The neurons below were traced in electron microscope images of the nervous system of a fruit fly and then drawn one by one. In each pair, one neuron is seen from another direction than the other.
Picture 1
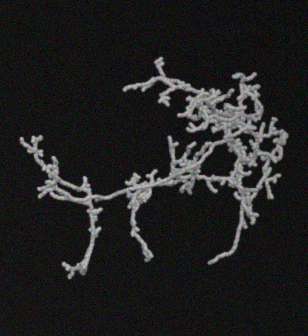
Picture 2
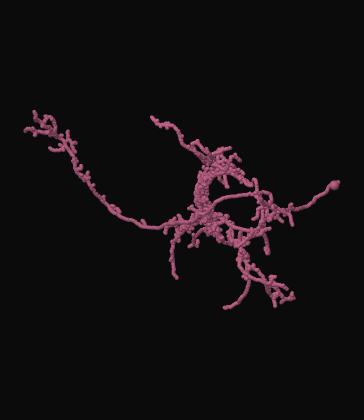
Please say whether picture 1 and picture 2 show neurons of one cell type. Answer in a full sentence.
They are of different cell types.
